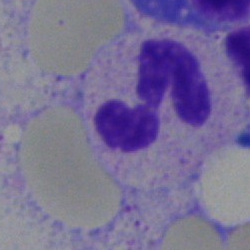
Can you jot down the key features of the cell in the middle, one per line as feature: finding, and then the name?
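Nucleus: curved band bent into a hook-like shape
Nucleoli: none seen
Granules: fine, small, pinkish-purple, scattered through the cytoplasm
Outline: roughly round
Name: segmented neutrophil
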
